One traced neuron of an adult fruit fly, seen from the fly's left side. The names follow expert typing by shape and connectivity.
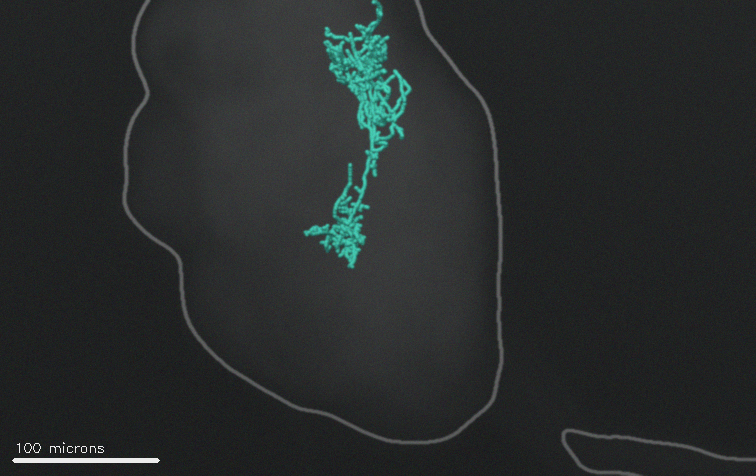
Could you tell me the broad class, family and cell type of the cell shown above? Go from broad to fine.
central-brain intrinsic neuron; hemilineage LHl4_posterior; LHPV2i2_b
